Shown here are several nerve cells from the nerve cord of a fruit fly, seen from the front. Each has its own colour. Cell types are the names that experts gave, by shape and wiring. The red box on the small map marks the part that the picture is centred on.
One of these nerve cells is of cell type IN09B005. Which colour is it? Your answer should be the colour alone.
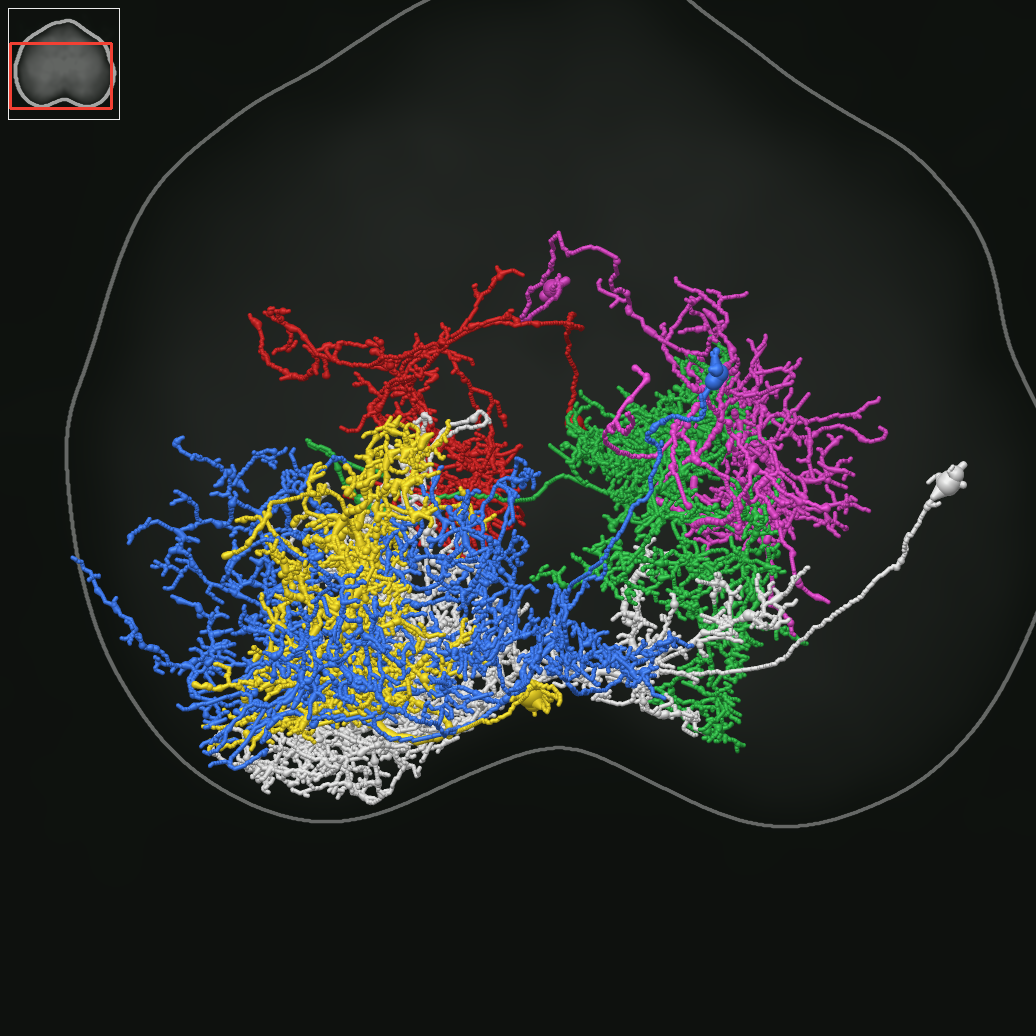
blue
